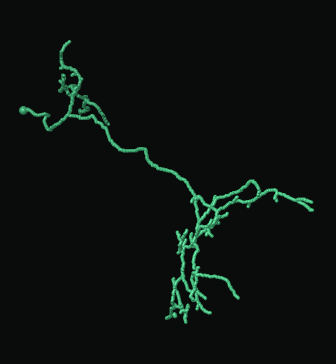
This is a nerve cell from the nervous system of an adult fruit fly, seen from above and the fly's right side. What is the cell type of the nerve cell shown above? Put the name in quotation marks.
"CL351"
